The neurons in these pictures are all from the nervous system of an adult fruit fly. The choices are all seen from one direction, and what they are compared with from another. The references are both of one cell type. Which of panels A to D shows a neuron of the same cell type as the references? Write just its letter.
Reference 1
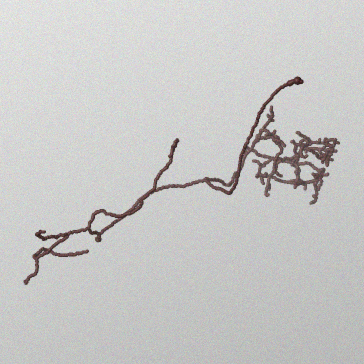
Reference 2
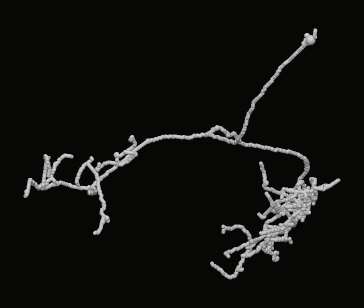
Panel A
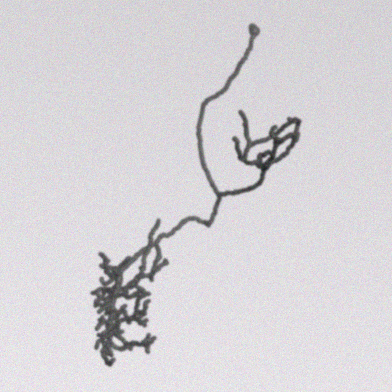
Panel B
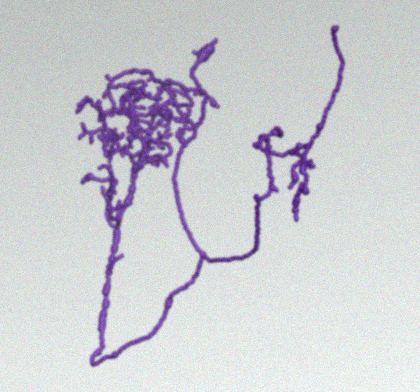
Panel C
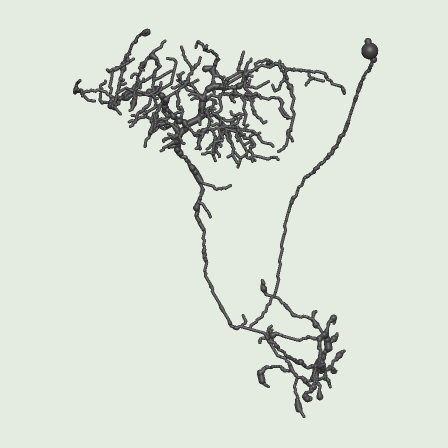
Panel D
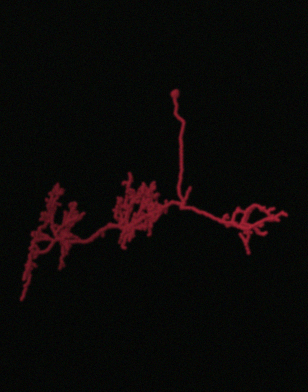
B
